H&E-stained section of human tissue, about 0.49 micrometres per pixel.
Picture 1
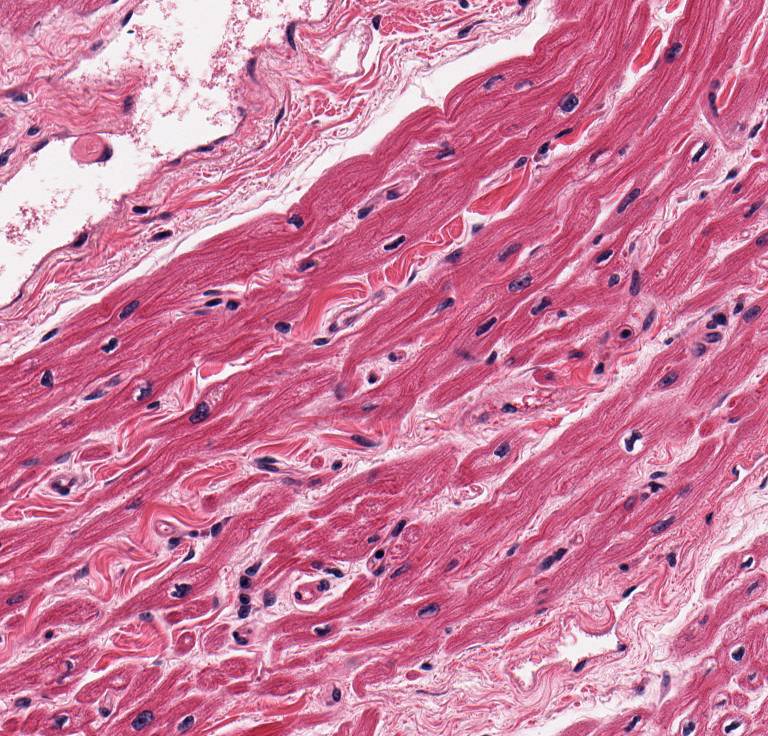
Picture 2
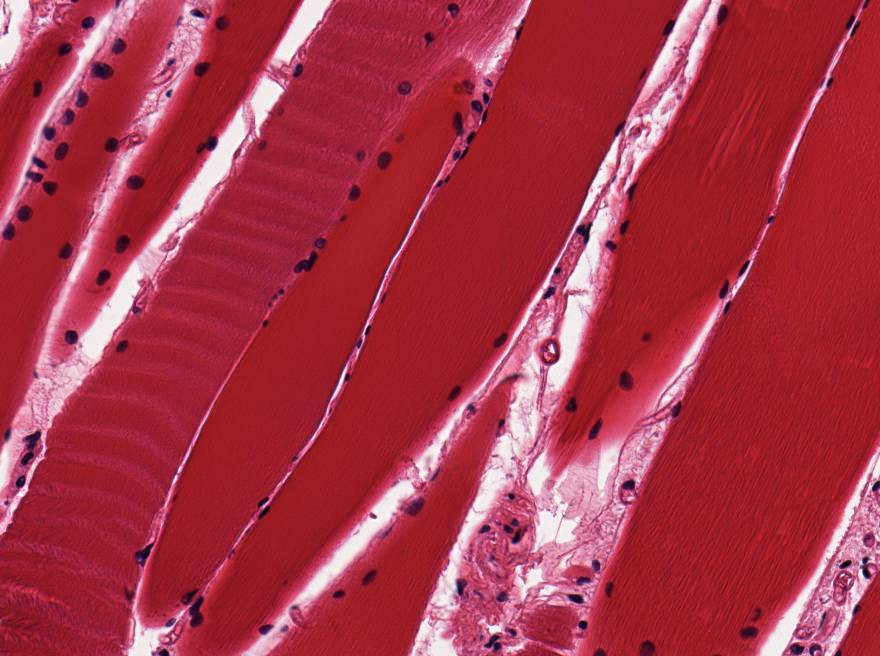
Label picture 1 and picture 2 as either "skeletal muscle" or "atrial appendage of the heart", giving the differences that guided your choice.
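Two muscles: picture 1 is atrial appendage of the heart, picture 2 skeletal muscle. Nuclei: oval and central within the fibres in picture 1; flattened and at the fibre edges in picture 2.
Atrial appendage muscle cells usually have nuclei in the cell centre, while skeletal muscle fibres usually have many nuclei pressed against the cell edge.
Picture 1 fibres: elongated, filling most of the field, diagonal from lower left to upper right, with deep pink-red cytoplasm. Picture 2: cross-striations plain in the broad fibre left of centre; fibres side by side, neither branching nor joining.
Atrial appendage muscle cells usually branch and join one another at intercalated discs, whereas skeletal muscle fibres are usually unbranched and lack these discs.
Between fibres: thin wavy strands of pink collagen in picture 1; thin strands of loose, pale pink connective tissue with scattered small nuclei in picture 2.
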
